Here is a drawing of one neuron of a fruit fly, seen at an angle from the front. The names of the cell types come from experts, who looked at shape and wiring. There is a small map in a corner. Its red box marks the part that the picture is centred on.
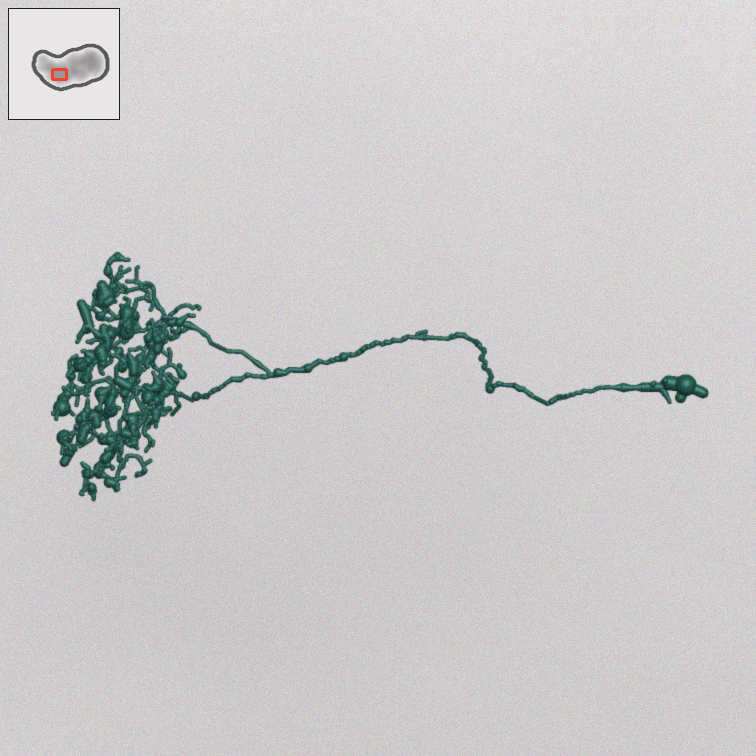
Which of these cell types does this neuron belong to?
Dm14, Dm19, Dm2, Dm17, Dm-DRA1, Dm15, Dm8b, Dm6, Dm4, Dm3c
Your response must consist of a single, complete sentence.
This neuron is given the cell type Dm4.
